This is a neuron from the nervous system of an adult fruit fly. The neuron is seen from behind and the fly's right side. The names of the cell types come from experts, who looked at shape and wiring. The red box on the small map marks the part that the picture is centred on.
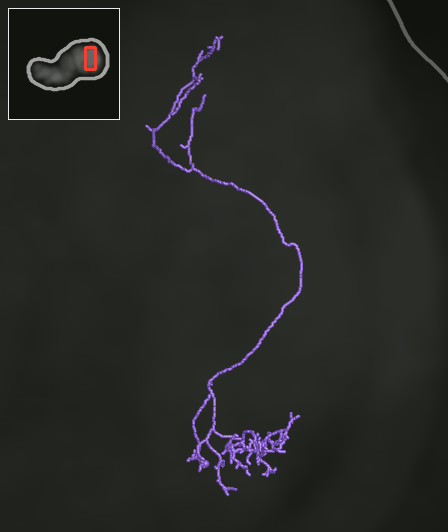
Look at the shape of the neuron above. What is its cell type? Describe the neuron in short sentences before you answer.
As drawn here it is more than twice as tall as it is wide. Its broad class is visual projection neuron. The cell type is LoVP3.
